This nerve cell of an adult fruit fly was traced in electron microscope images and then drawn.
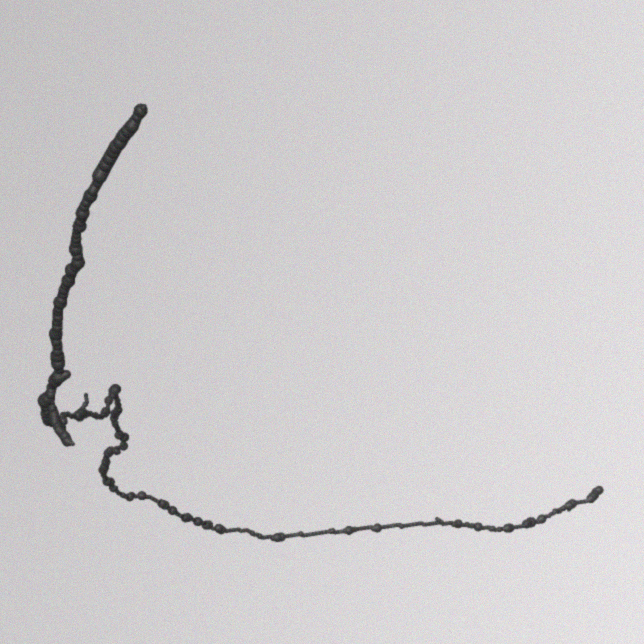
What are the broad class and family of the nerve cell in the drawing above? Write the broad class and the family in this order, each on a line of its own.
sensory neuron ascending to the brain
class mechanosensory proprioceptive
